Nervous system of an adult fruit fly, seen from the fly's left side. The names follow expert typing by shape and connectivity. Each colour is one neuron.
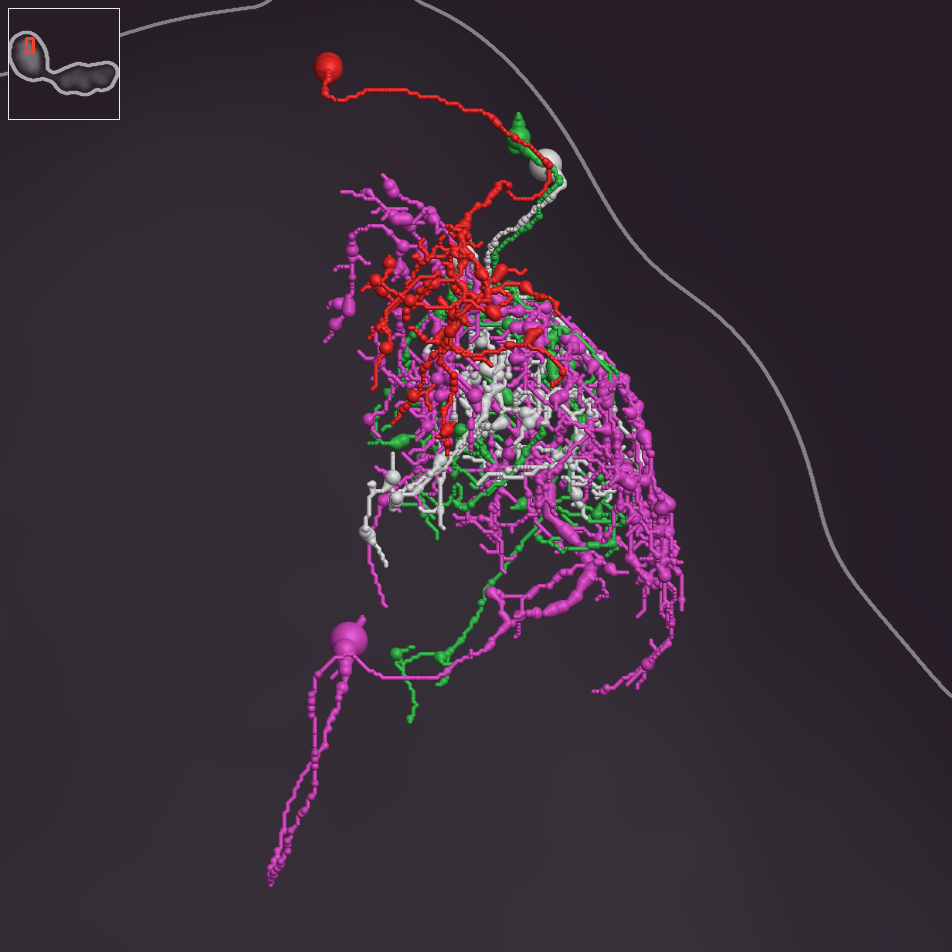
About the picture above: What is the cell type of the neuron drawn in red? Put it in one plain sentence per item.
The cell type is LHPD3a4_c.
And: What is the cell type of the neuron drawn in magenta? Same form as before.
The cell type is LHAV4g17.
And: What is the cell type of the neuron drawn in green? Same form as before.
The cell type is LHPD3a2_b.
